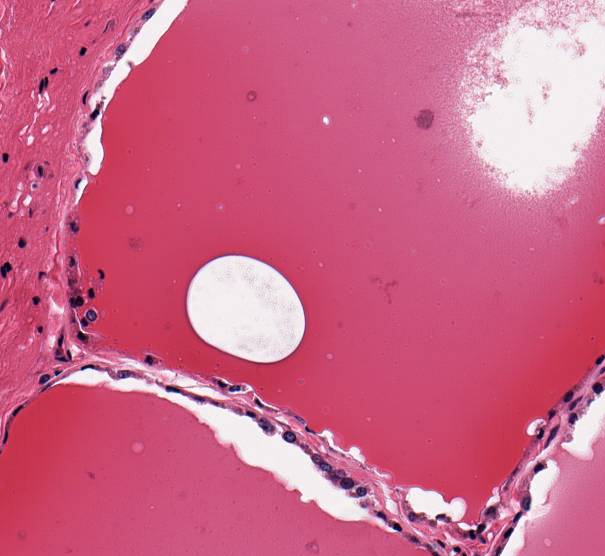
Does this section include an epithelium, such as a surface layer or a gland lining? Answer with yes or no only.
Yes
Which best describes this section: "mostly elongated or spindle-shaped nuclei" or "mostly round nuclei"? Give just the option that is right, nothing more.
Mostly elongated or spindle-shaped nuclei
